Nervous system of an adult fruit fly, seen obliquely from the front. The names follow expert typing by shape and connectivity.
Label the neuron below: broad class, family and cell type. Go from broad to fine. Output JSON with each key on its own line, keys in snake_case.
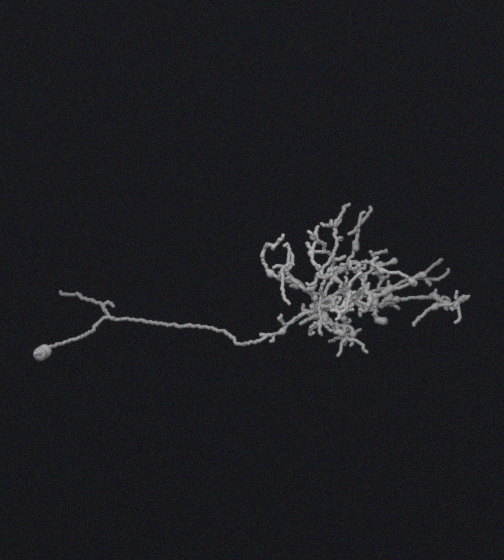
{
 "broad_class": "nerve-cord intrinsic neuron",
 "family": "hemilineage 14A",
 "cell_type": "IN14A105"
}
